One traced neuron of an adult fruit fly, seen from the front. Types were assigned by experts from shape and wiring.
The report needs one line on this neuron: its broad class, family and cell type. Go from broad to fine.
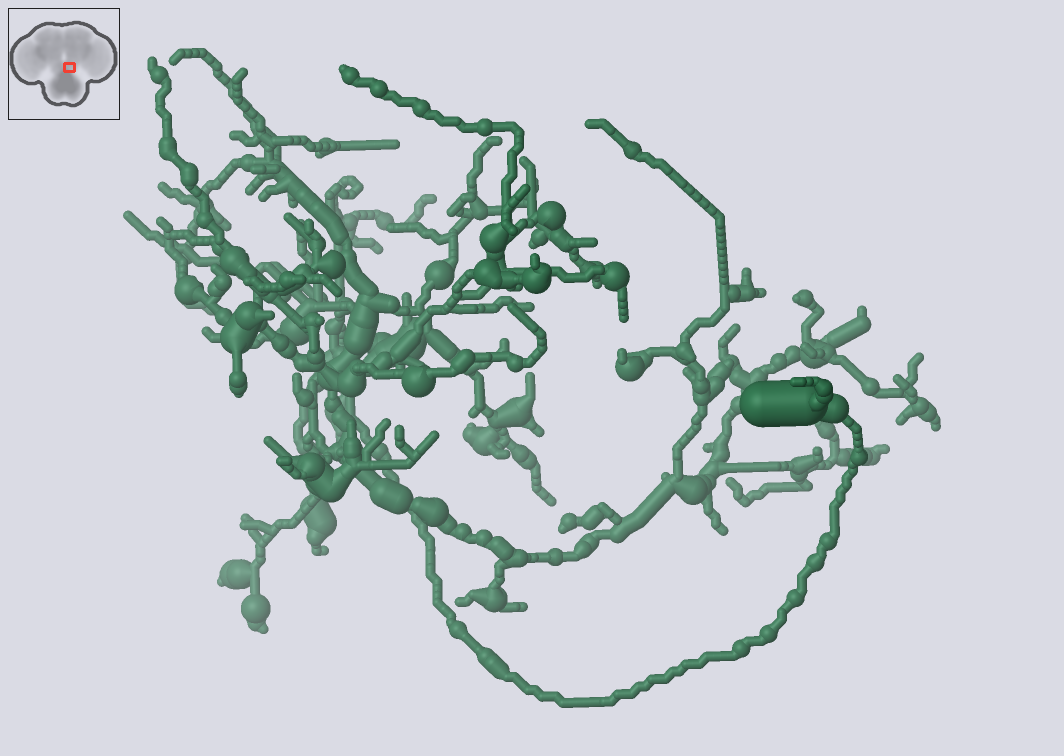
central-brain intrinsic neuron; hemilineage TRdm; GNG379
